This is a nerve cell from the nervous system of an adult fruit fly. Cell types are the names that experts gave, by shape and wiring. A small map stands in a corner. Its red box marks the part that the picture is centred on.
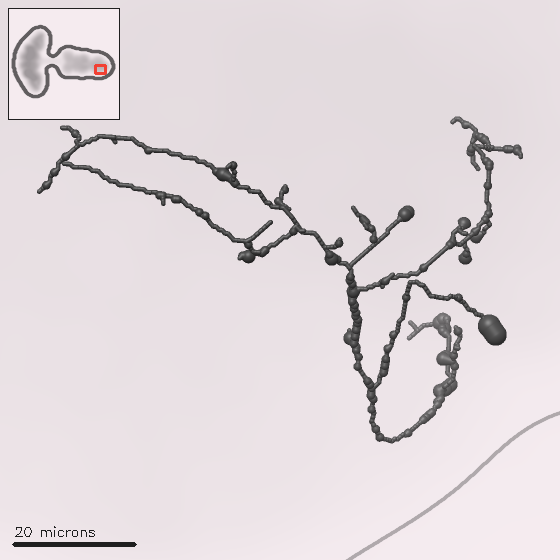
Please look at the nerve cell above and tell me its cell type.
IN13A067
